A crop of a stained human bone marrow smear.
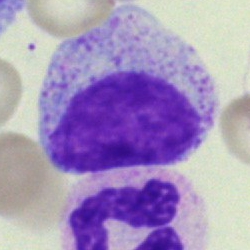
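Myelocyte, stained human bone marrow smear. The nucleus lies in the lower part of the cell, leaving most of the abundant, pale blue-grey cytoplasm above it. Chromatin dark purple with small scattered paler patches. Many small purple granules are scattered through the cytoplasm.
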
